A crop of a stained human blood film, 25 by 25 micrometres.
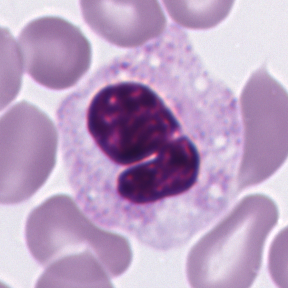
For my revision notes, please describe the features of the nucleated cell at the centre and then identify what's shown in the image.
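Through the dark purple chromatin run paler streaks. The cytoplasm, pale greyish lilac, holds fine, faint purplish granules and a few small clear vacuoles. The cell is a segmented neutrophil.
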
